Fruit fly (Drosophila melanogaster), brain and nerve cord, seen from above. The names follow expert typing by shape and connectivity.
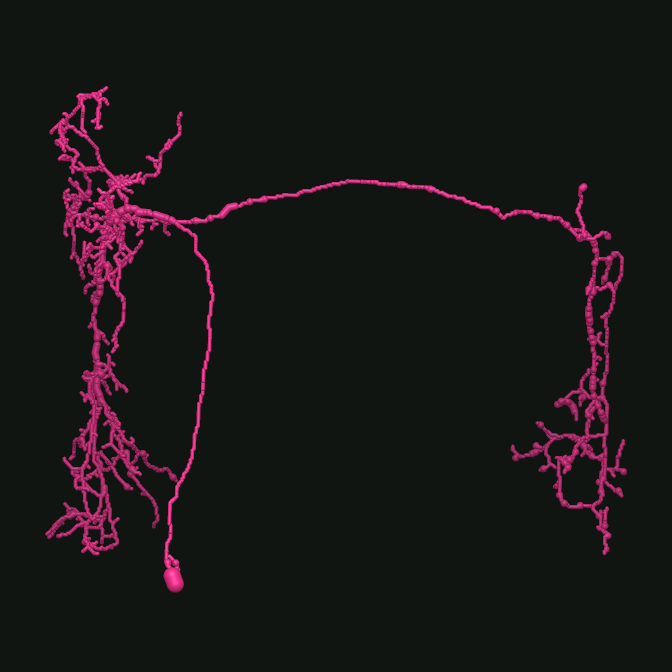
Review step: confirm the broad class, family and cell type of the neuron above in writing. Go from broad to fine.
central-brain intrinsic neuron; hemilineage DM5_central; LAL166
